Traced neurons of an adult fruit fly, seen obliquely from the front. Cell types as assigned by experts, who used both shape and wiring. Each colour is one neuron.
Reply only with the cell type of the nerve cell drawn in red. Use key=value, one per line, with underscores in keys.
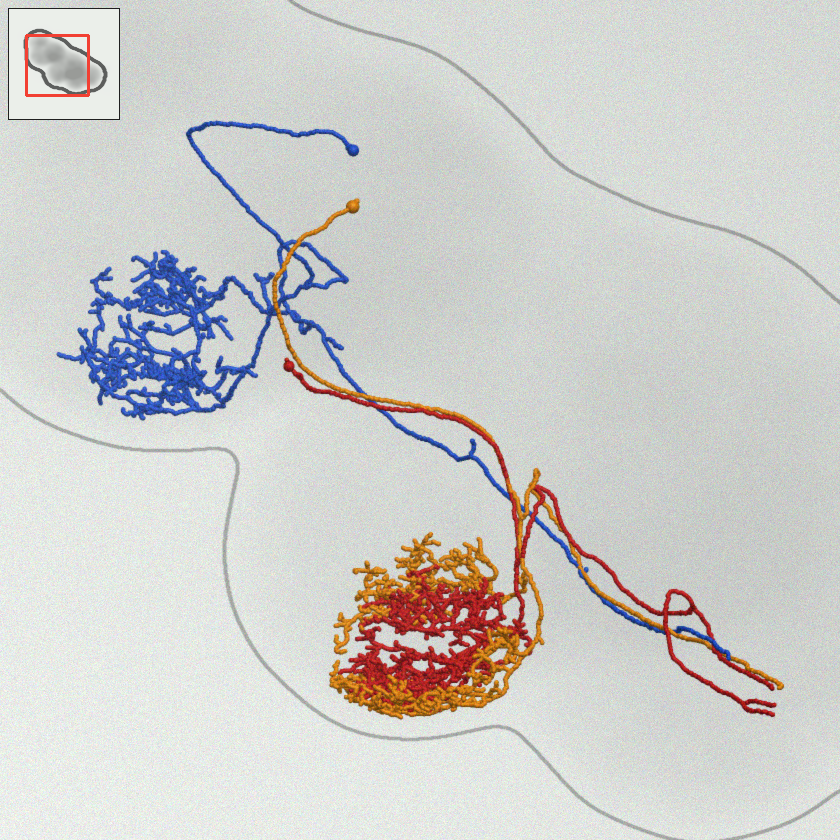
cell_type=IN23B025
